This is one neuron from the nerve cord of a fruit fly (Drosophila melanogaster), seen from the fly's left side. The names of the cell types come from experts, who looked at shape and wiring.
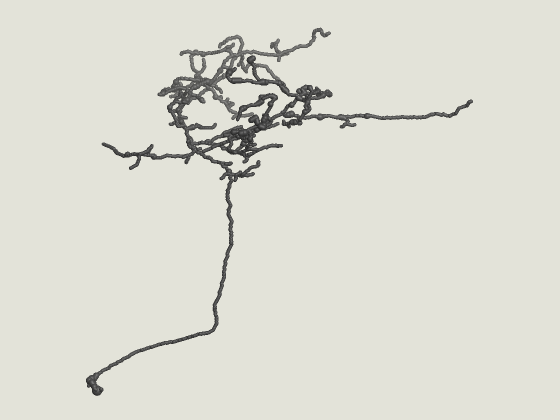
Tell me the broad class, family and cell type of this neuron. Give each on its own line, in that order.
nerve-cord intrinsic neuron
hemilineage 16B
IN16B099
